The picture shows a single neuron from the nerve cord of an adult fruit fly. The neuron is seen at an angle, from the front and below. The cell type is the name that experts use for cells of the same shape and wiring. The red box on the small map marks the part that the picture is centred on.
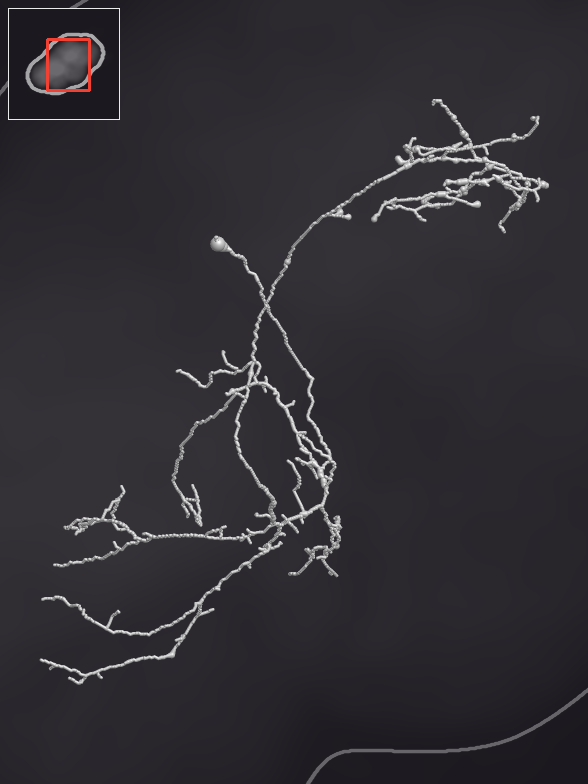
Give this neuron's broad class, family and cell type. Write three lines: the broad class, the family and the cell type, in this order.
nerve-cord intrinsic neuron
hemilineage 17A
IN17A104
